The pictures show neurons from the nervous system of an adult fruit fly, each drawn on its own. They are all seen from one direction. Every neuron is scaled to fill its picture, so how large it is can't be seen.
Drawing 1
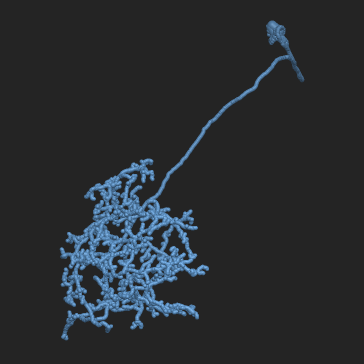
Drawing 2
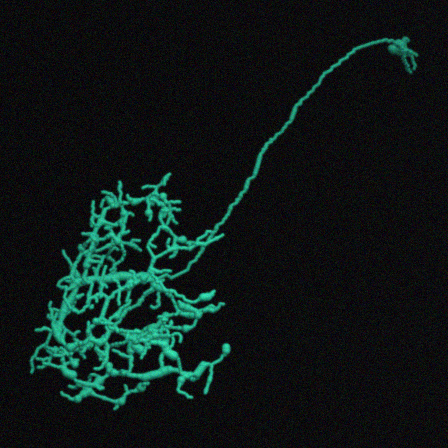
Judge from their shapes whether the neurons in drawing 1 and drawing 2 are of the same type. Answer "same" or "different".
same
